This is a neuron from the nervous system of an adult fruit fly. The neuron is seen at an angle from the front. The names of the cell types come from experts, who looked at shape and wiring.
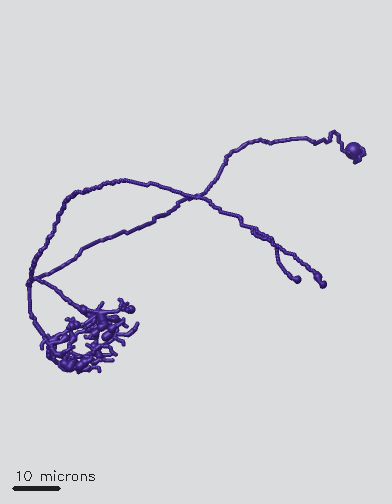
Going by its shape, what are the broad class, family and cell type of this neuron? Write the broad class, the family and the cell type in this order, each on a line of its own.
central-brain intrinsic neuron
class CX
FC1B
